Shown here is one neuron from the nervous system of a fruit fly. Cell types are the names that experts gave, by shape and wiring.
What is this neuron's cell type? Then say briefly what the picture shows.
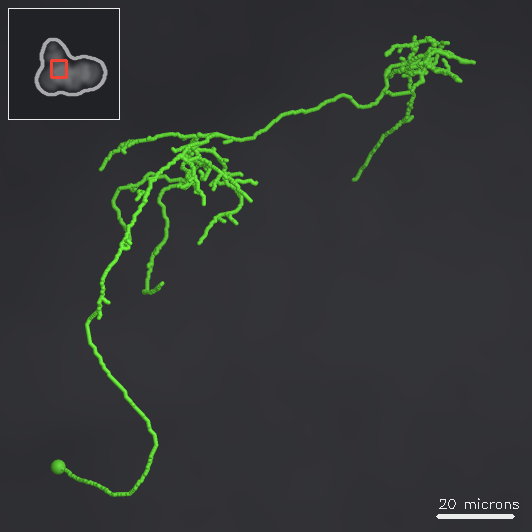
It is of cell type CB1595. This is a central-brain intrinsic neuron. Its cell body lies at the lower left of the picture. By the scale bar it is about 120 microns tall in this view. The picture shows dozens of branch ends.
